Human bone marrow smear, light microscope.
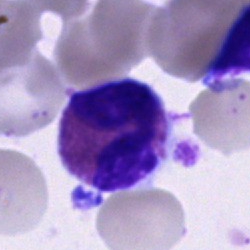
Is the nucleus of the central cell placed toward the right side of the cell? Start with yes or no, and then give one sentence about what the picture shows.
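Yes. The nucleus is curved and indented, lying along the upper and right parts of the cell.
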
